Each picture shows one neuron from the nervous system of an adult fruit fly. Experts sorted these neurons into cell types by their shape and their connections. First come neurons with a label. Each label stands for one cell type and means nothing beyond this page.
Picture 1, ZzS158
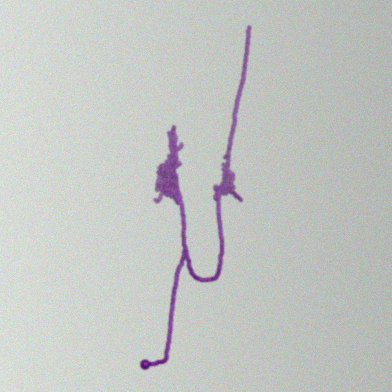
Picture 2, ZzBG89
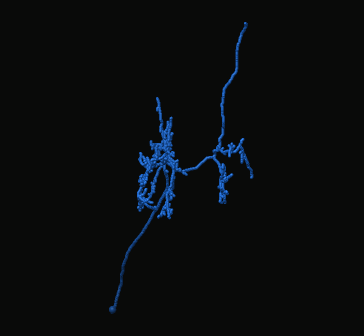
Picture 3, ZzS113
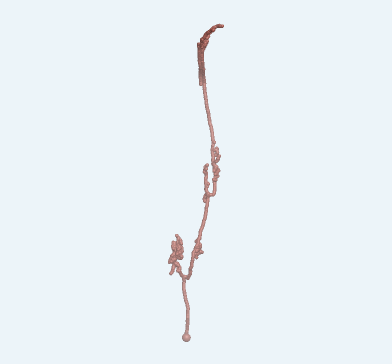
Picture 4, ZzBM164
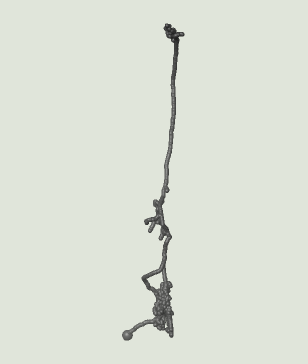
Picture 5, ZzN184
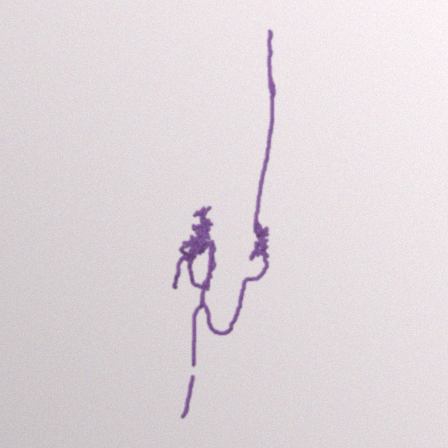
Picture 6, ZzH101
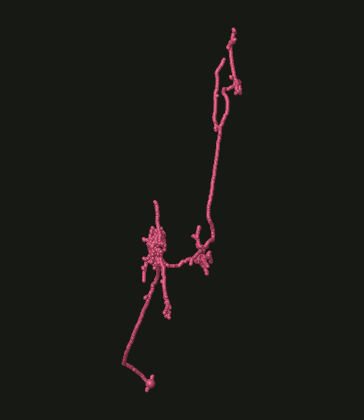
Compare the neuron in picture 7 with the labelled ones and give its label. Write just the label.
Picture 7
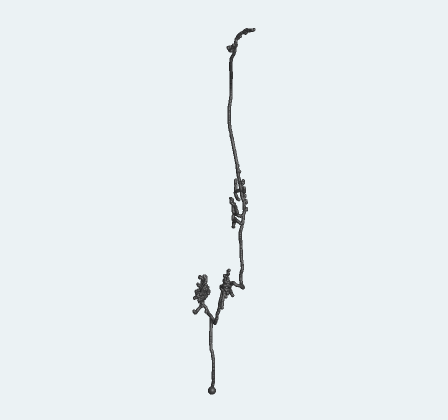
ZzS113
